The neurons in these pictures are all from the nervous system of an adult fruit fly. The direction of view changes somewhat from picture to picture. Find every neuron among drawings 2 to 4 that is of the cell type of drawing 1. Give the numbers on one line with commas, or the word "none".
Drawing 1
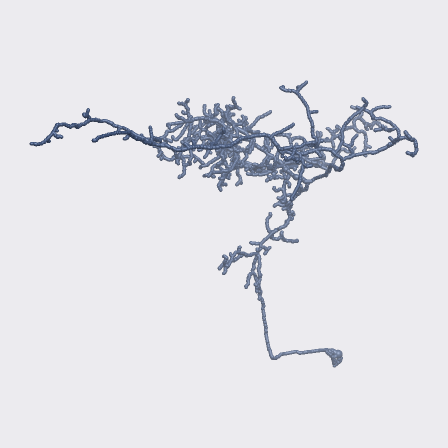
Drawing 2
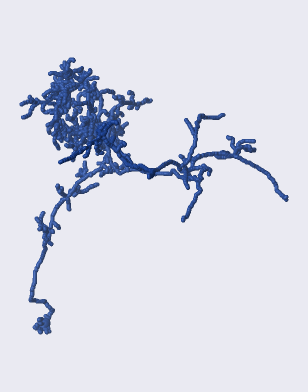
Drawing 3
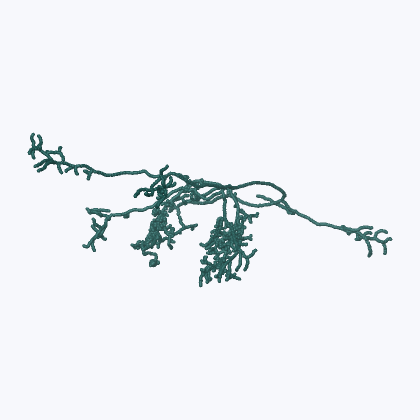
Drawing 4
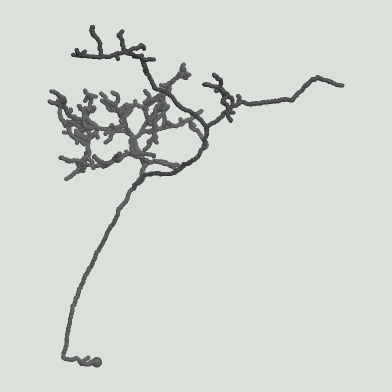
2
